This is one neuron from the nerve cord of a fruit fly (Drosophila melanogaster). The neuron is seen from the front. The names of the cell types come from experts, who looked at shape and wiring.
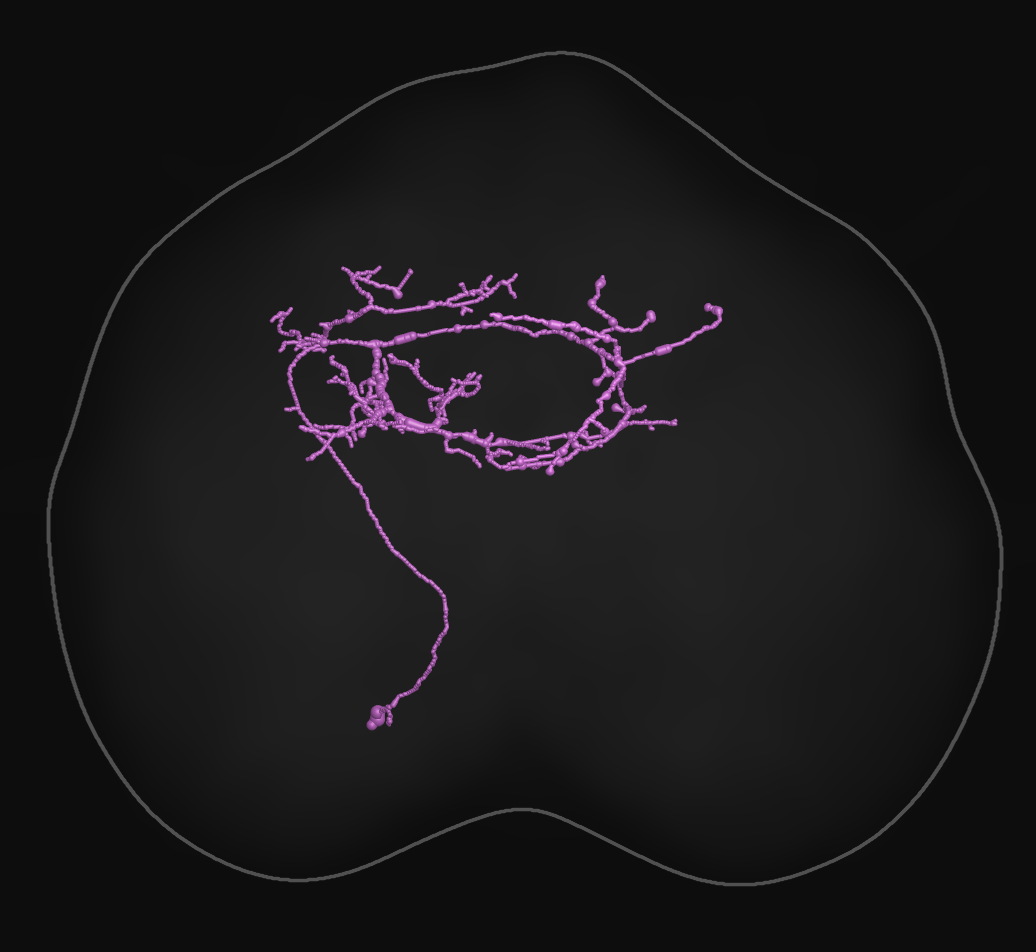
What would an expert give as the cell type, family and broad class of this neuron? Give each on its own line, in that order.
IN06A088
hemilineage 06A
nerve-cord intrinsic neuron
